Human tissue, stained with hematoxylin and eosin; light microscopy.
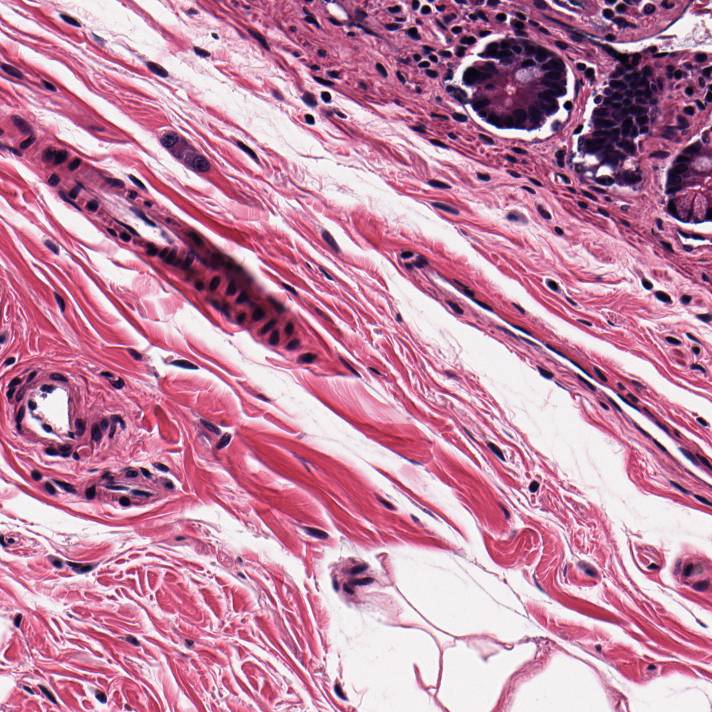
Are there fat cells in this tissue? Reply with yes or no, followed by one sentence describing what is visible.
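Yes. Adipocytes with empty clear cytoplasm and thin septa occupy the lower right part of the field.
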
